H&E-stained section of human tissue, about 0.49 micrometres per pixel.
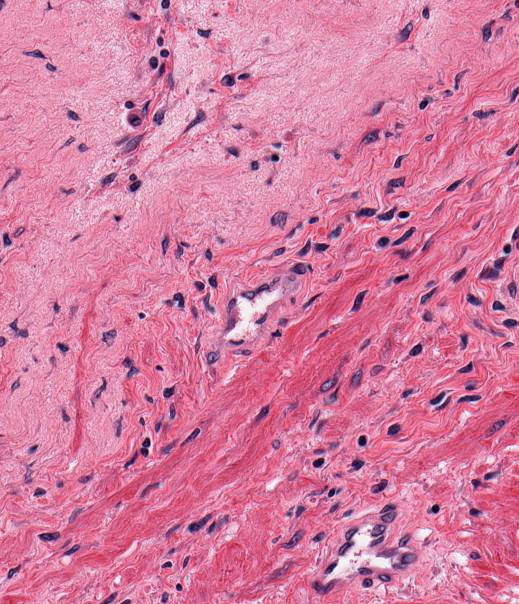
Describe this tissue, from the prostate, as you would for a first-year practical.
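Fibrous connective tissue fills the field, without epithelium. Wavy pink collagen bundles cross the centre diagonally, lower left to upper right. The upper left stroma is paler and looser, with finer fibrils. Cells between the fibres are spindle-shaped to oval, with small dark nuclei and little cytoplasm visible.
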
